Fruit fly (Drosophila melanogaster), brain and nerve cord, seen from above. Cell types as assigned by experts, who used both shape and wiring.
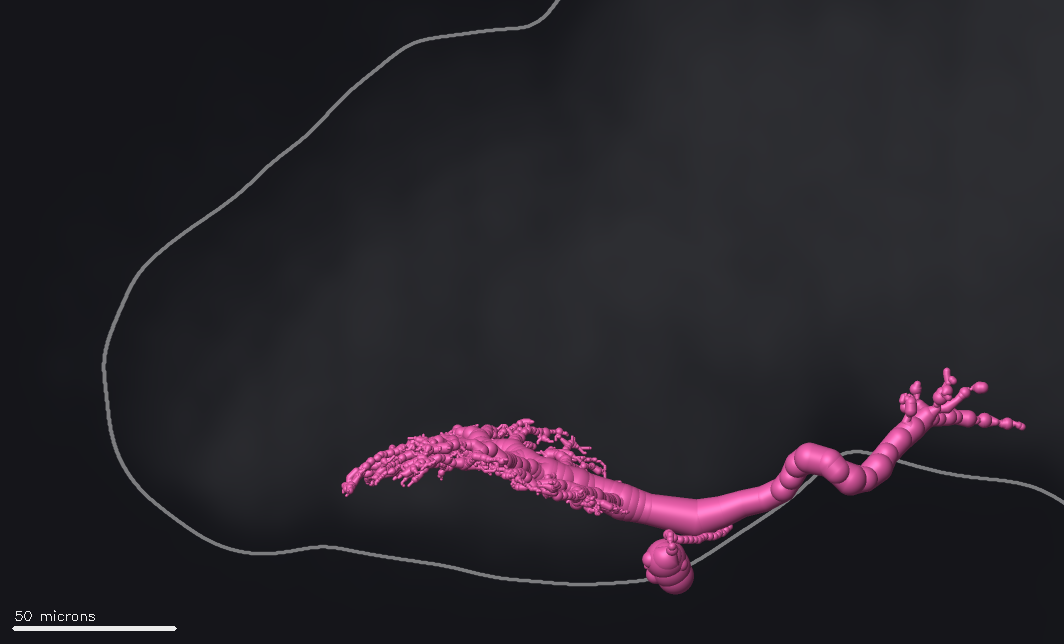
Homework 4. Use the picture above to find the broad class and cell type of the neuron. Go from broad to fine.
visual projection neuron; HSE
